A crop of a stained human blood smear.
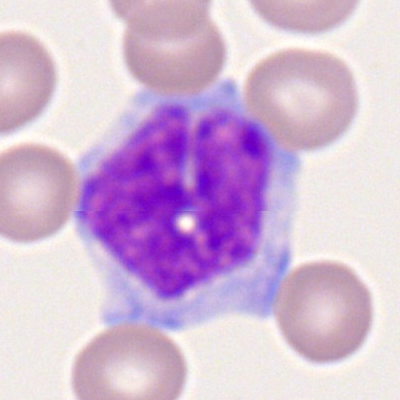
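Monocyte, the cell in the middle of this stained blood smear. The nucleus, I notice, fills most of the cell, and a deep narrow cleft runs down into it from the top edge. Its chromatin looks dark purple and coarsely clumped. What remains is a modest pale blue rim of cytoplasm around the nucleus.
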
